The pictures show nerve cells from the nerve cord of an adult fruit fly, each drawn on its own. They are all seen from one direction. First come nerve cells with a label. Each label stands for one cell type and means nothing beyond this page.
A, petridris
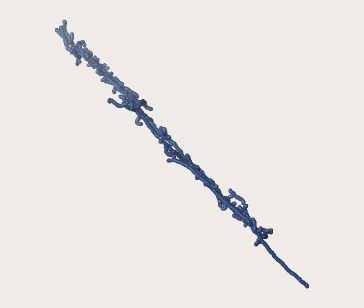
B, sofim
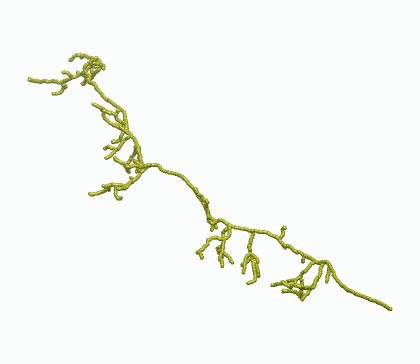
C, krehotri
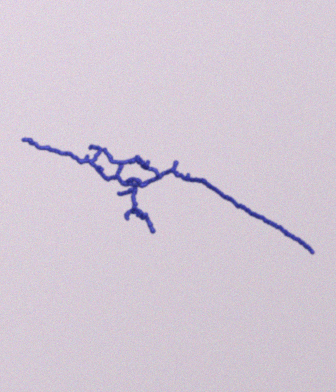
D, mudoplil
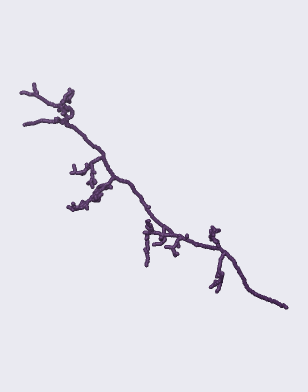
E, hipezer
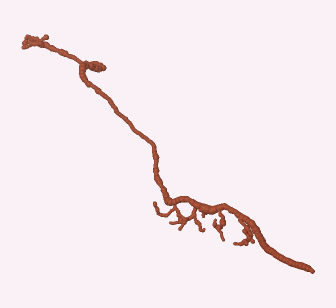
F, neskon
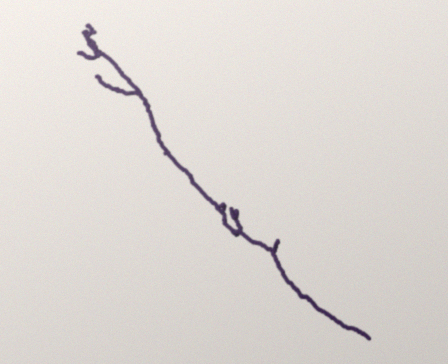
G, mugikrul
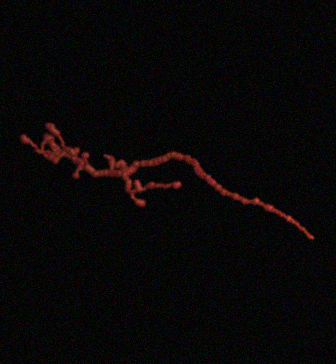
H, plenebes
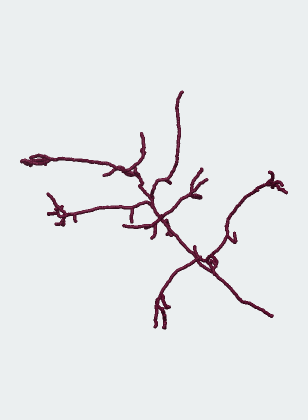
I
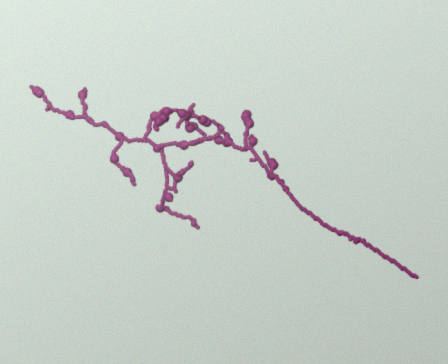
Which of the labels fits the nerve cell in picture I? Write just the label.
krehotri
